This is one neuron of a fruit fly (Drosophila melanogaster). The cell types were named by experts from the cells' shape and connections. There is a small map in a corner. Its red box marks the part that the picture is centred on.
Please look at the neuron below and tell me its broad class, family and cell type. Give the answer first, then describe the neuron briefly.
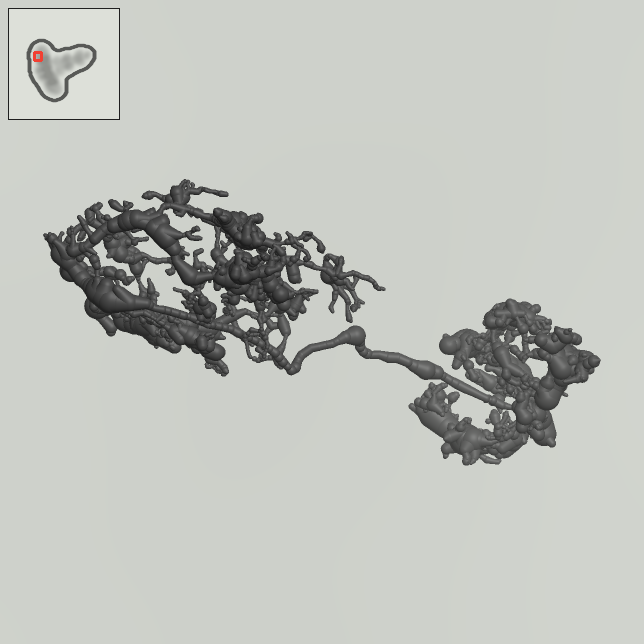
It is an optic-lobe intrinsic neuron. Its family is L. Its cell type is L5. No cell body is drawn. In this view it is wider than it is tall.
